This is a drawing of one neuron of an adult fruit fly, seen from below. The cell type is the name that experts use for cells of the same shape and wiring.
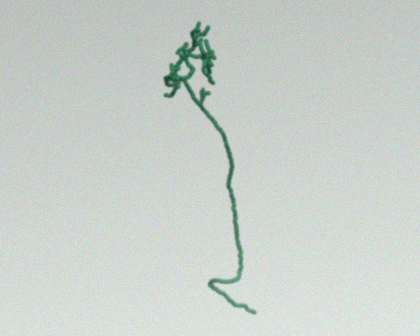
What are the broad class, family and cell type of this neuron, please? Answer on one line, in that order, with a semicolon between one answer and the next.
sensory neuron entering the brain; class mechanosensory; BM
